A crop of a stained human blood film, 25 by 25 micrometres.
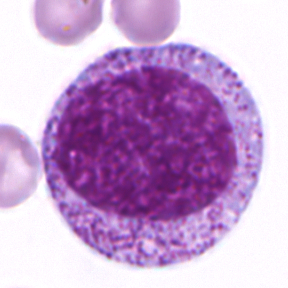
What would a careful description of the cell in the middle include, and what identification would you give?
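Starting with size: about 19 micrometres across, with a round, smooth outline. The nucleus sits off-centre, which leaves the widest band of cytoplasm below it. Its chromatin looks dark purple and stippled rather than smooth. Behind all of this, the cytoplasm has a pale lilac background. I take this to be a myelocyte.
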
